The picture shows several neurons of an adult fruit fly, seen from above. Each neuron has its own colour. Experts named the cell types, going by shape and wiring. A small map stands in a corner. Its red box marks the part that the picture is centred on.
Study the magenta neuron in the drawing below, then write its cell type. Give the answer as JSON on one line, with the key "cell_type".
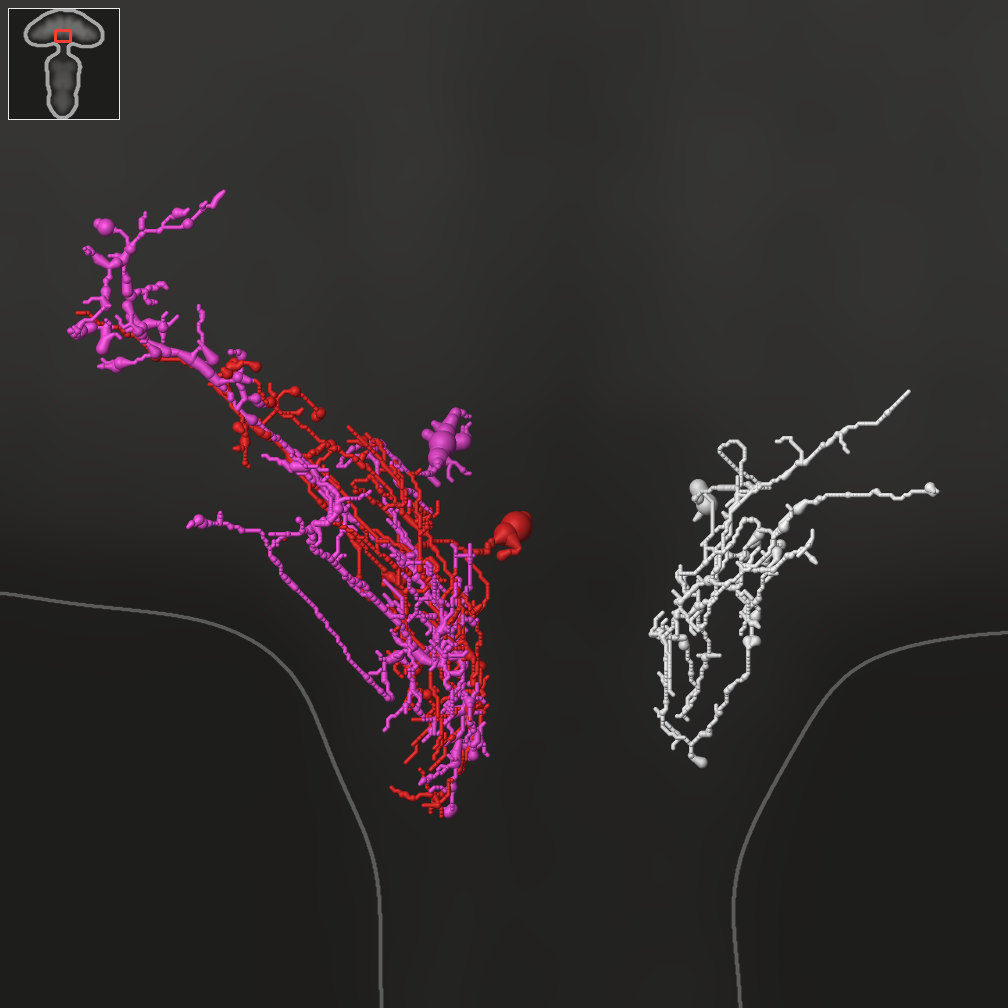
{"cell_type": "GNG422"}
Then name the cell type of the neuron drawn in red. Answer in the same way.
{"cell_type": "GNG598"}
